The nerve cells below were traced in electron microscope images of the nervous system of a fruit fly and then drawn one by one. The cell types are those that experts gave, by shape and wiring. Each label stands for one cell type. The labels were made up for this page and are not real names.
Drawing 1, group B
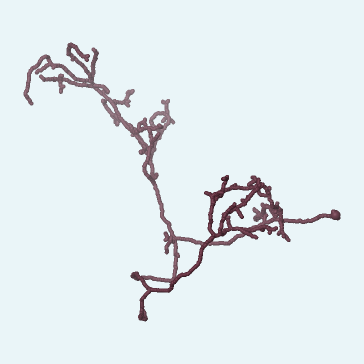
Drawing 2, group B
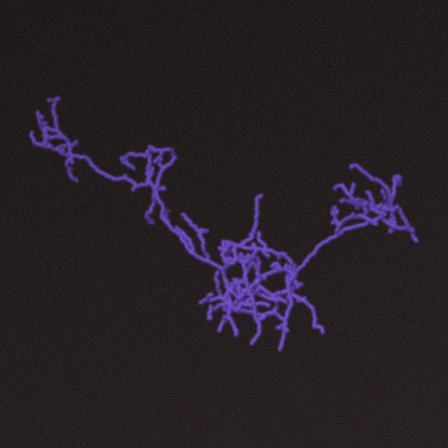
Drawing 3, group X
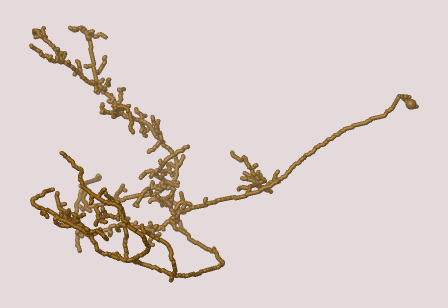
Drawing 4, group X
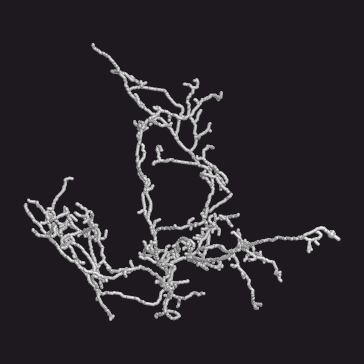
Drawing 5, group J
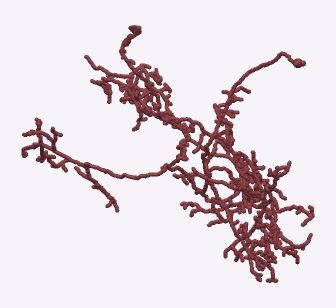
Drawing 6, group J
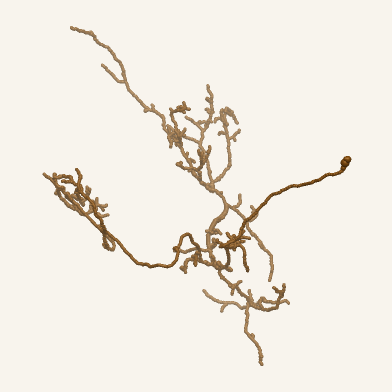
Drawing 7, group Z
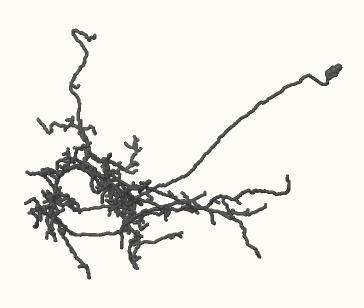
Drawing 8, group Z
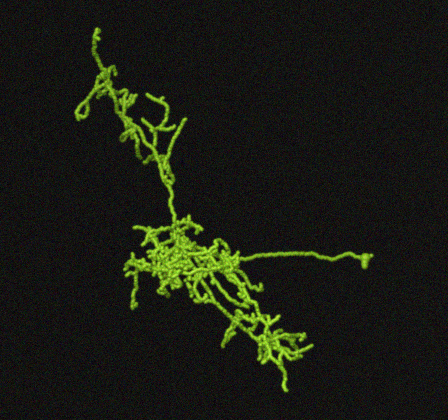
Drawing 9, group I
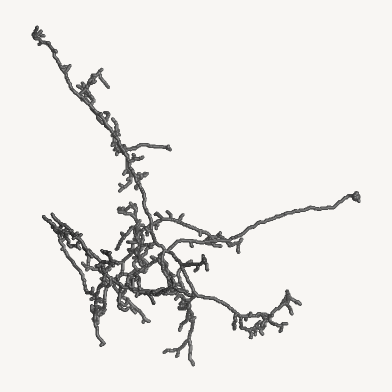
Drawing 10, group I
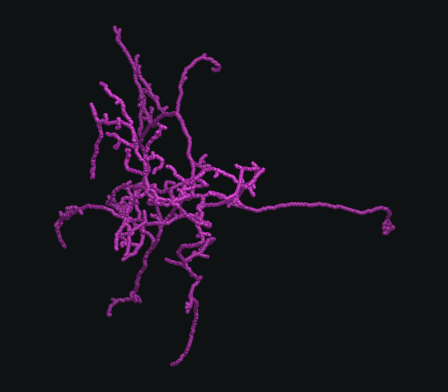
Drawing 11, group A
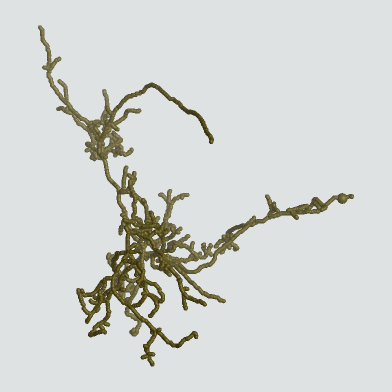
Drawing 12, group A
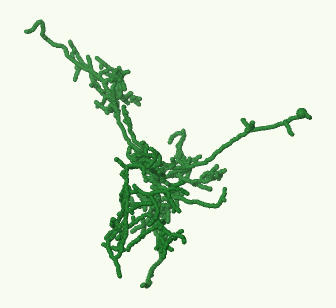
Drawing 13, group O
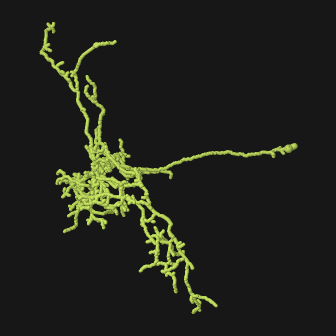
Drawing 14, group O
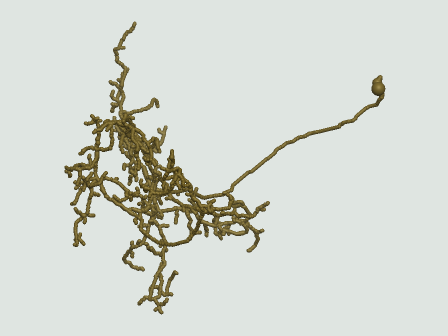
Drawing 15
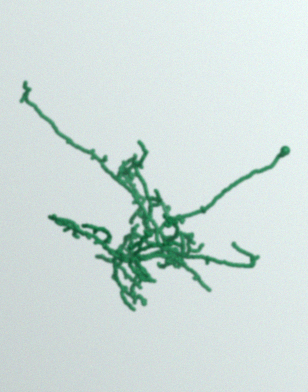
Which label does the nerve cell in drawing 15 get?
group I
